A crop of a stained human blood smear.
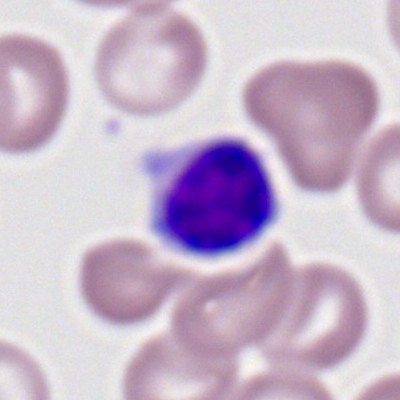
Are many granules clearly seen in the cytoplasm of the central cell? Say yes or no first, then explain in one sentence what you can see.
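No. No granules are visible in the cytoplasm.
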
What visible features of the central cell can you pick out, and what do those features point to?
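Dense chromatin, stained dark purple. Cytoplasm scant and pale blue; nucleus fills most of the cell. Small pale blue cytoplasmic tag projecting from the upper left. Cell: lymphocyte.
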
